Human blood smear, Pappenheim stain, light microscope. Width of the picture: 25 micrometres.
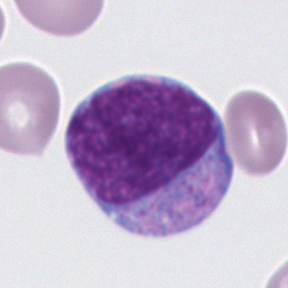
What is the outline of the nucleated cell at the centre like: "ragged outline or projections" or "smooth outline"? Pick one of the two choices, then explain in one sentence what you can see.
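Smooth outline. The cell outline is smooth and rounded, without surface projections.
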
